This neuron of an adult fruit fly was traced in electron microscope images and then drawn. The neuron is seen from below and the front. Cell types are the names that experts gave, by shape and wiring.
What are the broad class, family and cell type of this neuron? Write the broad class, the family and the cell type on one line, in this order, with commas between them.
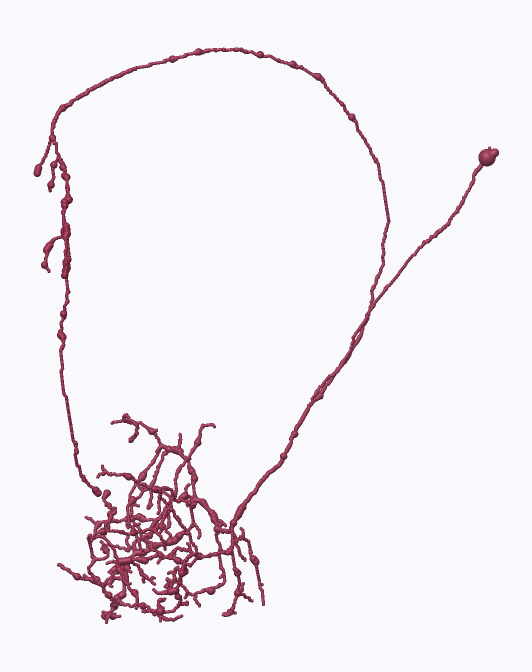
central-brain intrinsic neuron, hemilineage SLPa&l1_lateral, PLP037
